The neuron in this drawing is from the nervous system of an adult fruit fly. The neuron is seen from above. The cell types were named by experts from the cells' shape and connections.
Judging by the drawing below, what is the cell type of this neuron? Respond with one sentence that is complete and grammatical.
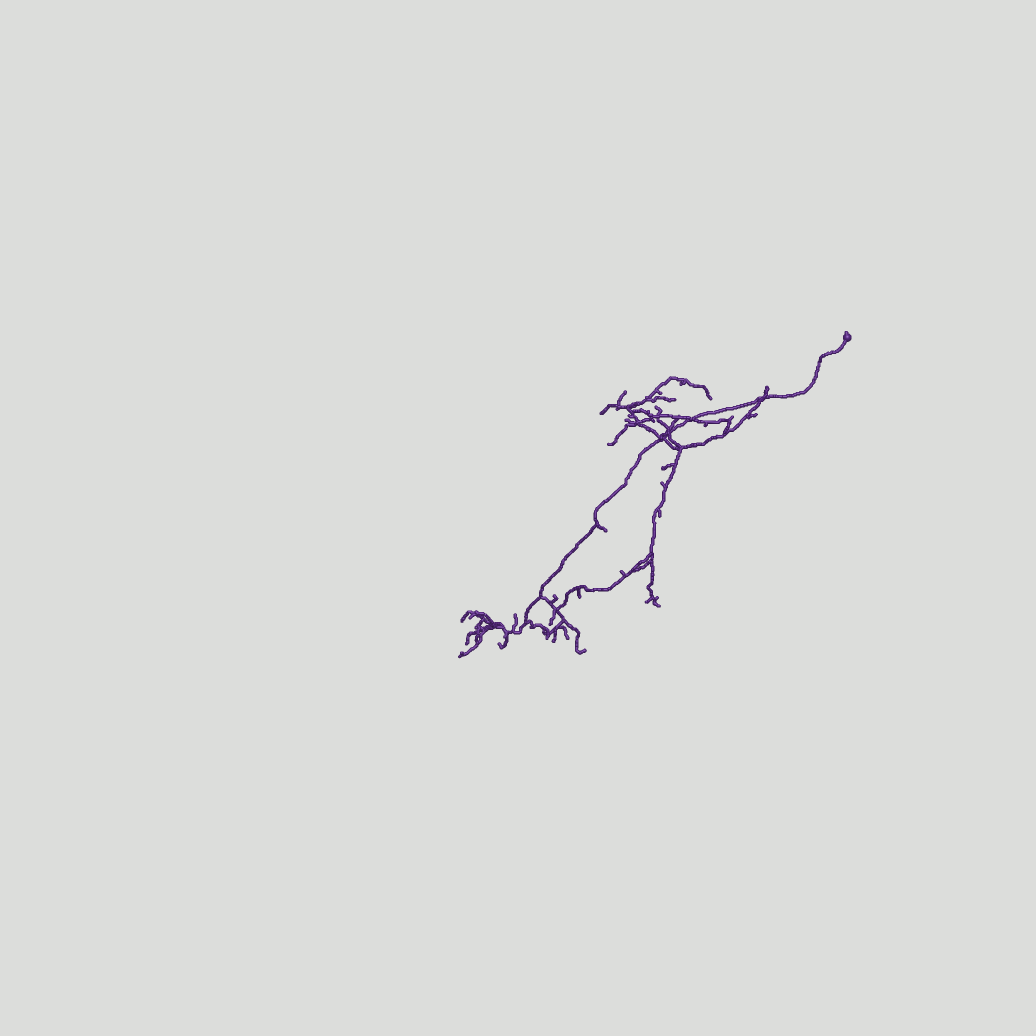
The neuron is a member of cell type SMP016_a.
